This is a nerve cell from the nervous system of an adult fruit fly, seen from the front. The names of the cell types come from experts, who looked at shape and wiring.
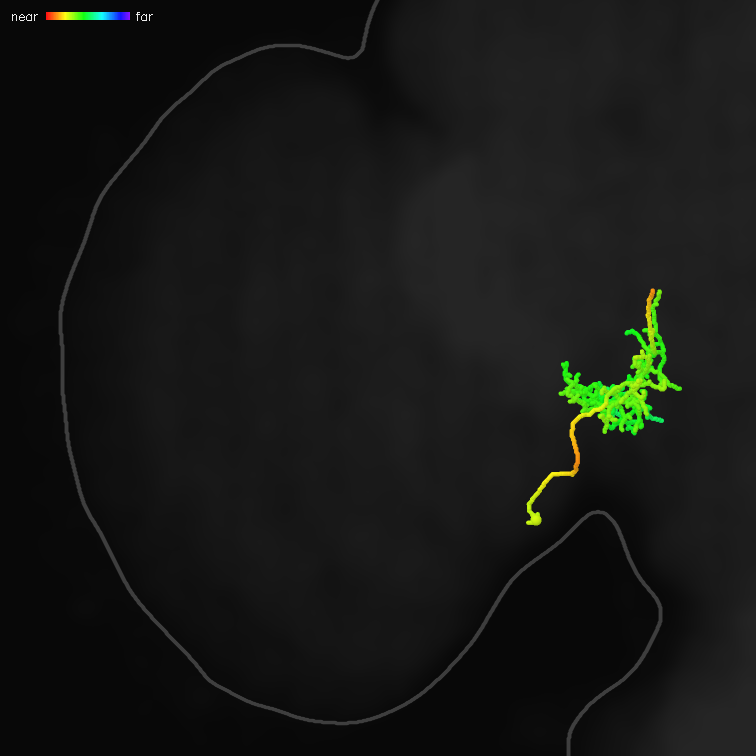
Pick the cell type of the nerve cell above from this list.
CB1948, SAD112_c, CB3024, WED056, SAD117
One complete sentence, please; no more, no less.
This nerve cell carries the cell type designation WED056.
